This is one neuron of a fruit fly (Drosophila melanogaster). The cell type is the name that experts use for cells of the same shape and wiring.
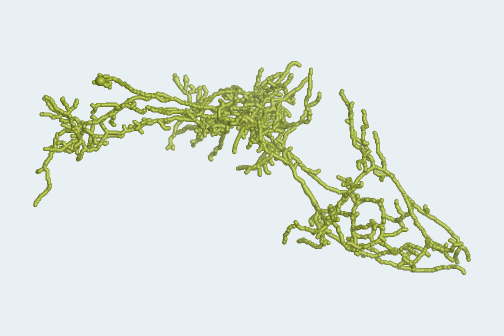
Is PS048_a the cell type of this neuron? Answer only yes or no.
yes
